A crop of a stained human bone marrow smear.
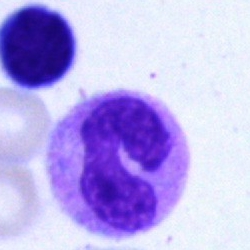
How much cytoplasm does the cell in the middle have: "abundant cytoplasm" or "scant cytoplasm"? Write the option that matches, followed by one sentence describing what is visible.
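Abundant cytoplasm. The cytoplasm is plentiful and pale pinkish-lilac.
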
